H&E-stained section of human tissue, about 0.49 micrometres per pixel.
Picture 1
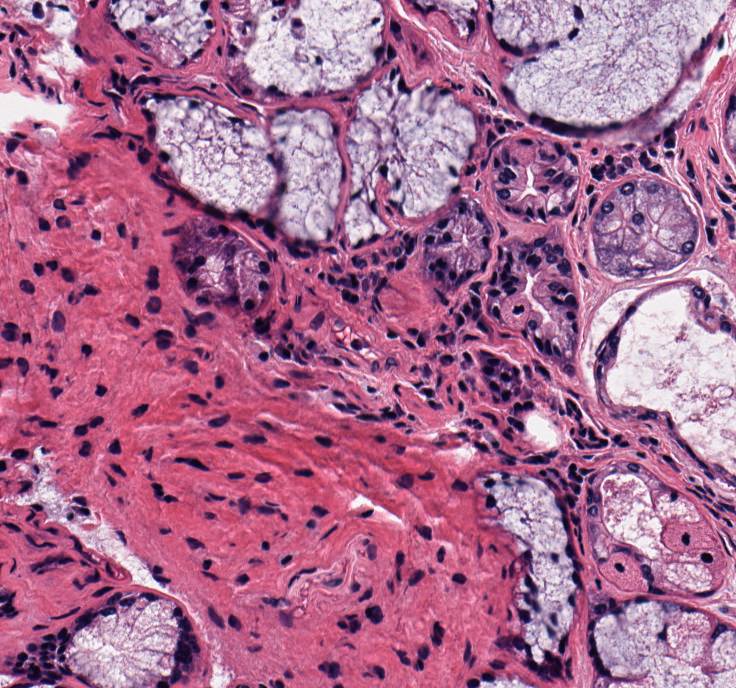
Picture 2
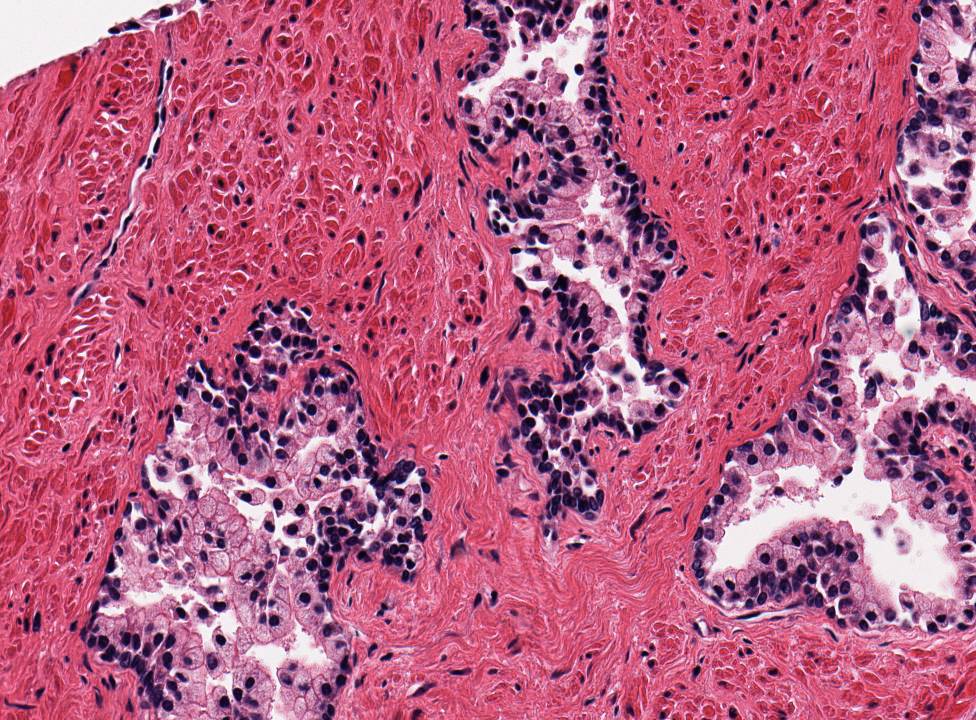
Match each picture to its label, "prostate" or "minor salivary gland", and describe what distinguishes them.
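Minor salivary gland's in picture 1, prostate's in picture 2. In picture 1, pale glandular units line the top, right and bottom edges, mostly mucous acini with pale, lacy, bubbly cytoplasm and flattened basal nuclei. A few small acini at centre right have purple granular cytoplasm and round basal nuclei. Picture 2 has glands with crowded small, round, dark nuclei and irregular infoldings, set in broad bands of dense pink stroma.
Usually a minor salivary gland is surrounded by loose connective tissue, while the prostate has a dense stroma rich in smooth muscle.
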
